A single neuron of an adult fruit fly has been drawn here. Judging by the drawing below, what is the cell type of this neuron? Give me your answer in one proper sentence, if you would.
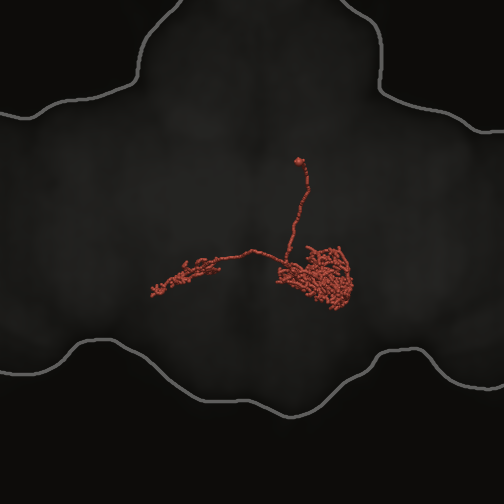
On the level of cell type, this neuron is LAL152.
